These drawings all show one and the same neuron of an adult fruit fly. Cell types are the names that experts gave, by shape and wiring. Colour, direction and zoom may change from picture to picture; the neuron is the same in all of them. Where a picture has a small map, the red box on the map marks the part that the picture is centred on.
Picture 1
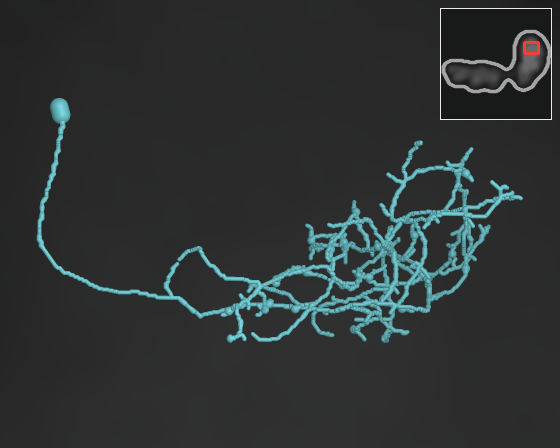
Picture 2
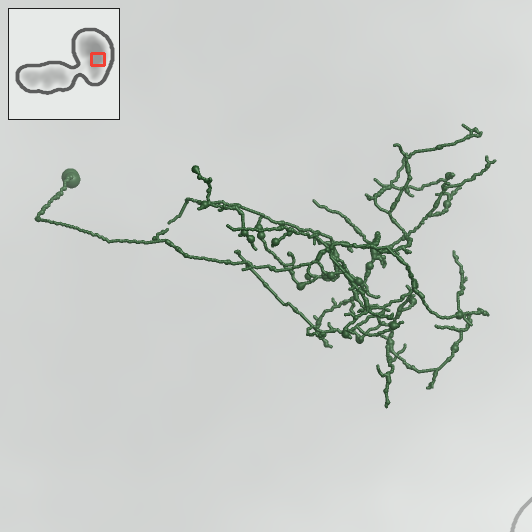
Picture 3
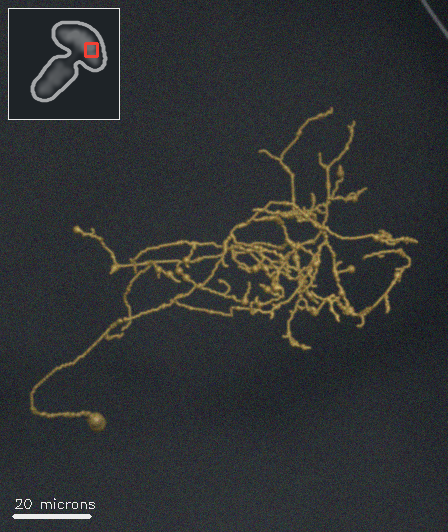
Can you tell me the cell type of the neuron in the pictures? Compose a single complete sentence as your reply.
What this neuron is, by cell type, is AVLP480.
